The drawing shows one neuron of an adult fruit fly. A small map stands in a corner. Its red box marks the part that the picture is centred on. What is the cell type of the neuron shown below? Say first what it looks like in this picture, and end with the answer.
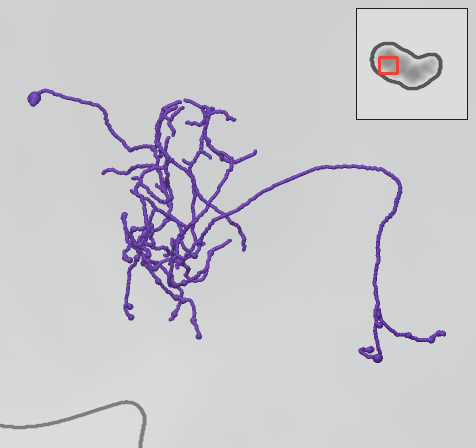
As drawn here it is wider than it is tall. Its broad class is central-brain intrinsic neuron. It is of cell type CB2471.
